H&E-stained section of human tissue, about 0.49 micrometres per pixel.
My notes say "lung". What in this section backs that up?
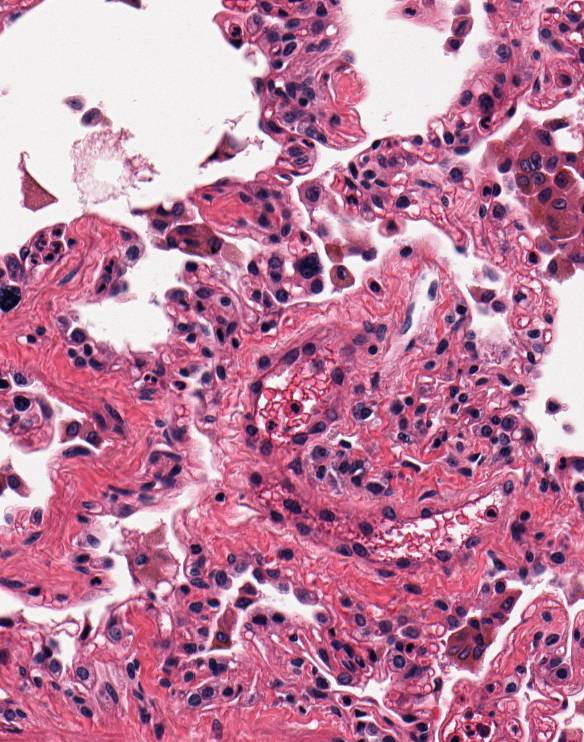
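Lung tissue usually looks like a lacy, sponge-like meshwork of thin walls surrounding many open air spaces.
Against that, the air spaces here fit: they are irregular and empty, and largest in the upper part of the field. The walls do not, because thick bands of pink collagenous tissue run between the spaces rather than thin walls. Cells with abundant golden-brown cytoplasm lie in the air spaces, most of them clustered at the upper right. No fat cells are present anywhere in the field.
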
